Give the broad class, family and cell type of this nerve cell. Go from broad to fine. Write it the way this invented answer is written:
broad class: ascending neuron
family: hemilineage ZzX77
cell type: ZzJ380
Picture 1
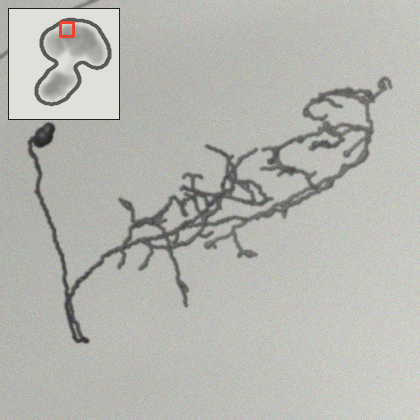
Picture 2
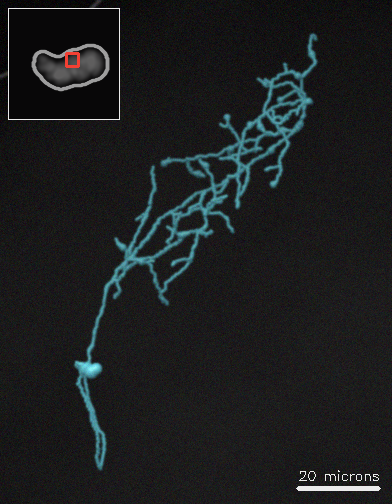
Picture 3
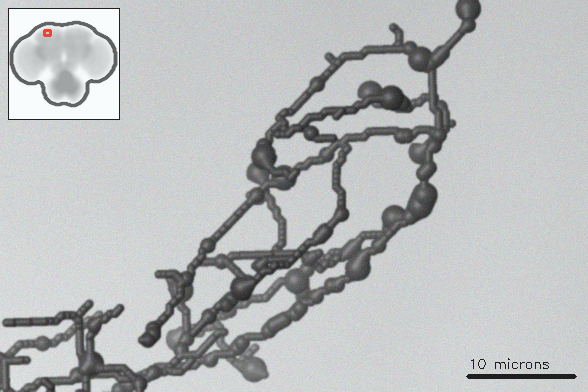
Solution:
broad class: central-brain intrinsic neuron
family: hemilineage SLPal3_and_SLPal4_dorsal
cell type: SLP179_a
